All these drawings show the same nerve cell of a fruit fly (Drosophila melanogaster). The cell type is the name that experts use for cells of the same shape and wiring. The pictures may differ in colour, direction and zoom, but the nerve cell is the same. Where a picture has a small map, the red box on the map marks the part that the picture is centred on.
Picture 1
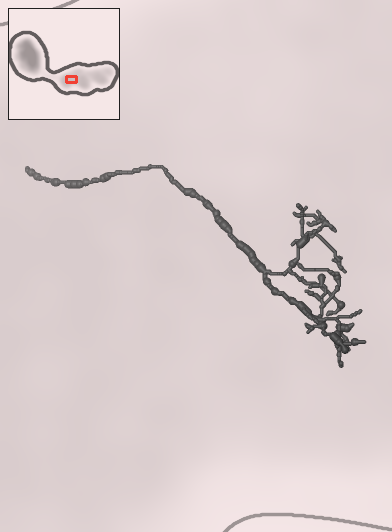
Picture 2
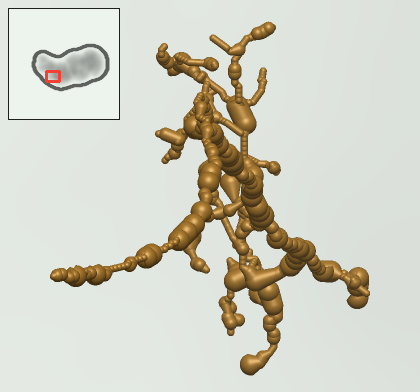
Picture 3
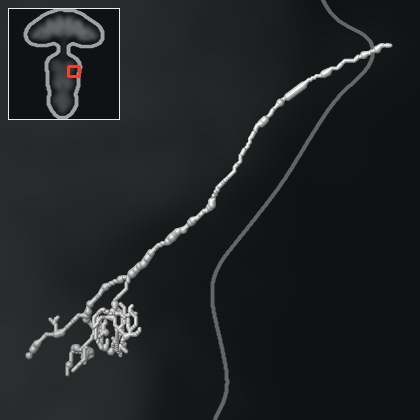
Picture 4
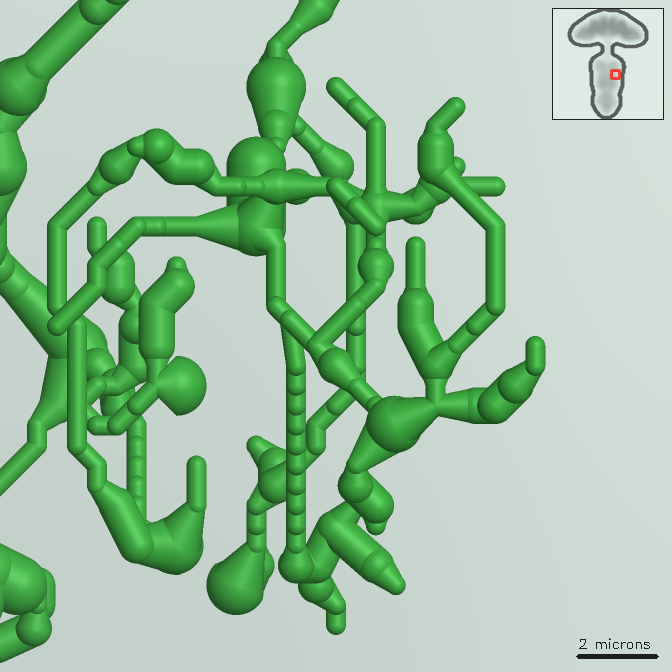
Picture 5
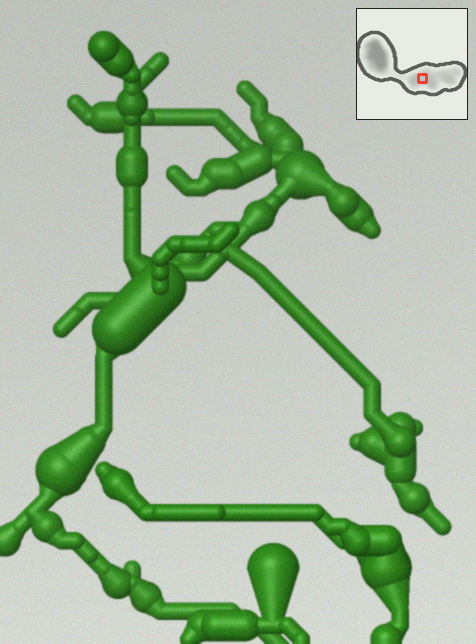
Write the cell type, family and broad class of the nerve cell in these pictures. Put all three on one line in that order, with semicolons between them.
SNta04; class mechanosensory tactile; sensory neuron entering the nerve cord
